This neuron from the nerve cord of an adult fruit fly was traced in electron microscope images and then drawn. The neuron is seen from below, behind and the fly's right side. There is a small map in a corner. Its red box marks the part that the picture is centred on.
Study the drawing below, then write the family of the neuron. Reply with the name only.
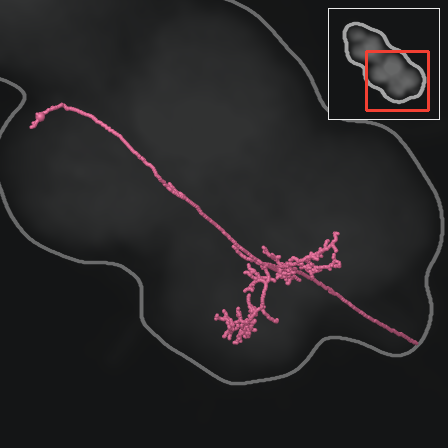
hemilineage 05B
